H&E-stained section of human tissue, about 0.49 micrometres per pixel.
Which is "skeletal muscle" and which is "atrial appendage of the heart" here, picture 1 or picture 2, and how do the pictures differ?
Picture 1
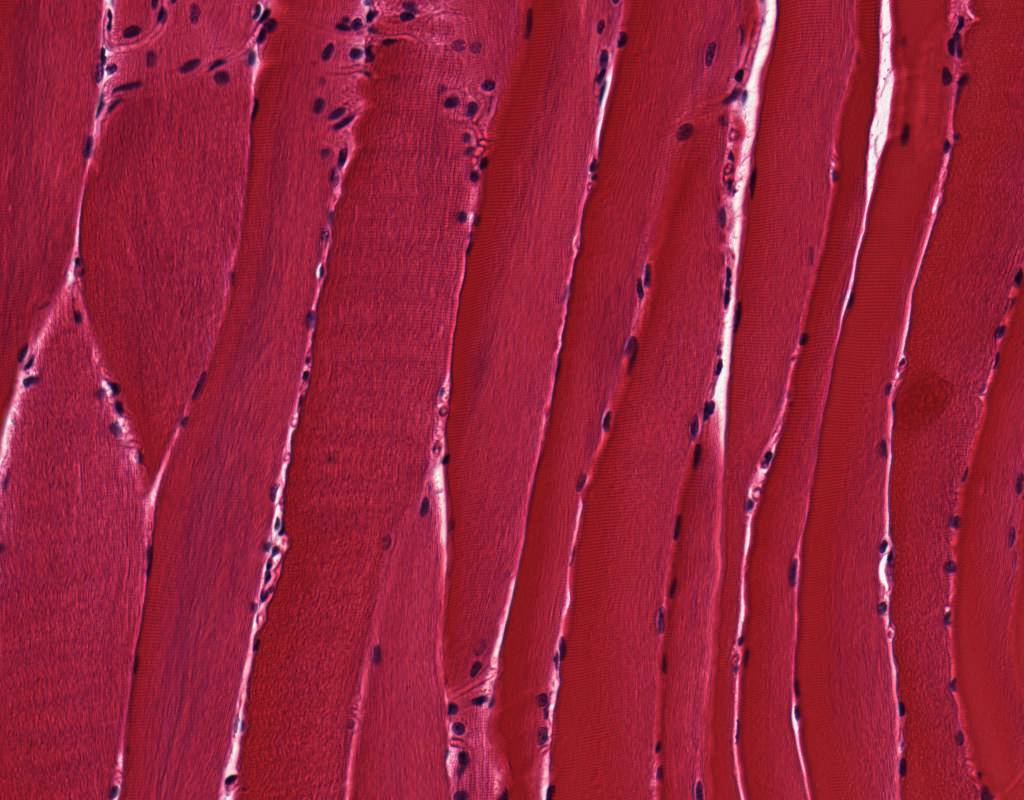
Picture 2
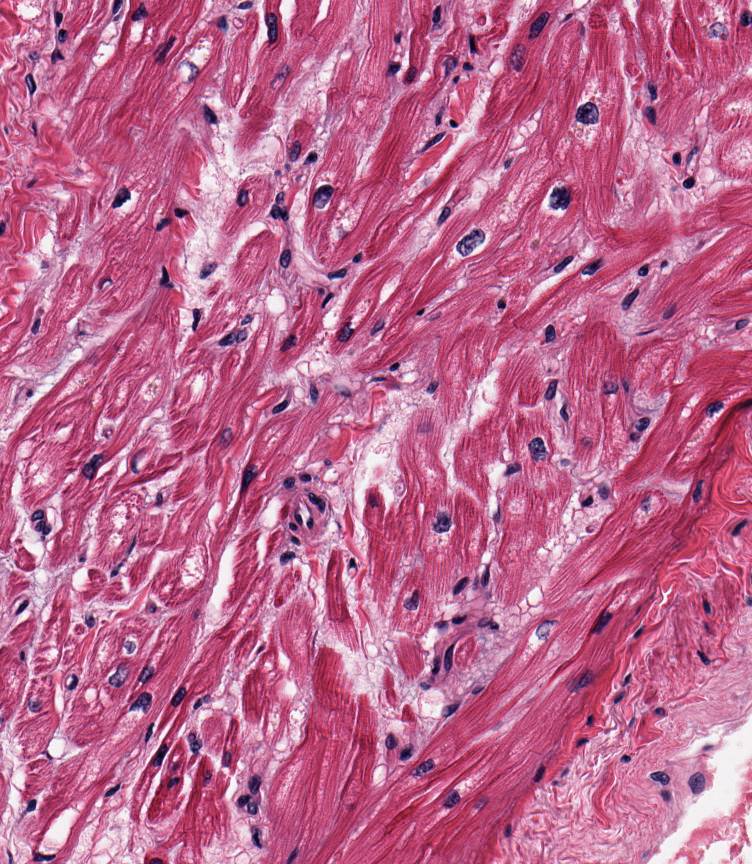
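ID: picture 1 skeletal muscle, picture 2 atrial appendage of the heart. Nuclei: small, dark, elongated, at fibre edges in 1; central in 2. Fibres: side by side, unbranched in 1; many branching and joining neighbours in 2, mostly running diagonally from lower left toward upper right. Also in 1: fine transverse cross-striations across fibres; cytoplasm deep red-pink. Interstitium in 2: pale loose stroma with small clear vacuoles between fibres, widest centrally.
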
